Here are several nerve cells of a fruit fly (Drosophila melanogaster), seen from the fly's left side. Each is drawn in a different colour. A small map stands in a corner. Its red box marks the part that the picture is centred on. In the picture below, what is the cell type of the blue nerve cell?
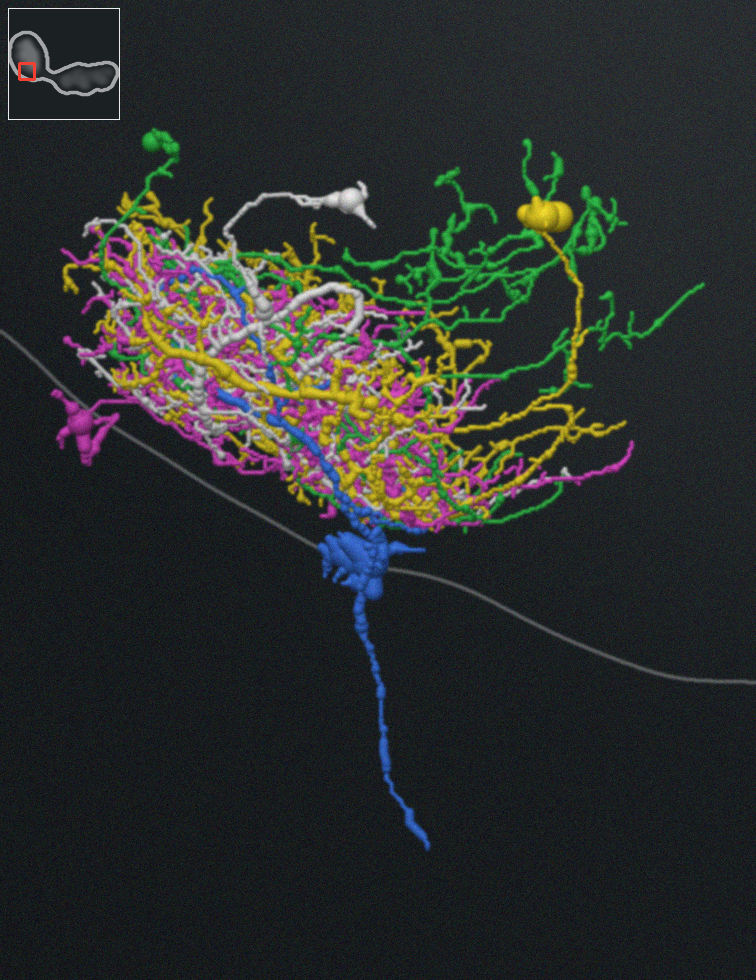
MN8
